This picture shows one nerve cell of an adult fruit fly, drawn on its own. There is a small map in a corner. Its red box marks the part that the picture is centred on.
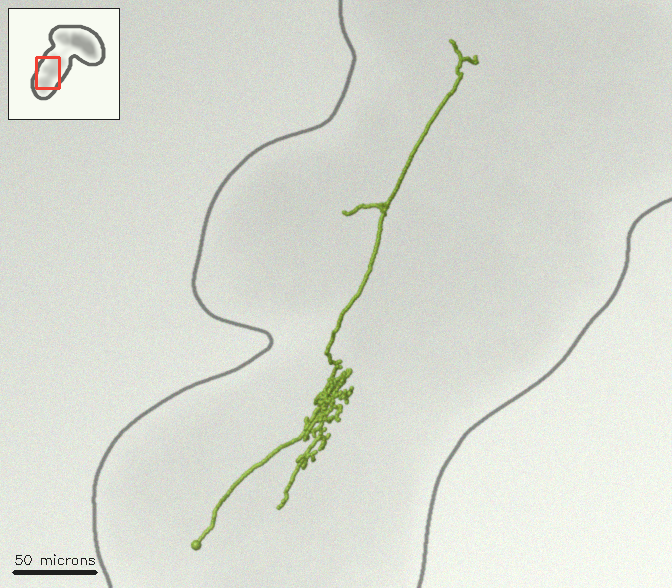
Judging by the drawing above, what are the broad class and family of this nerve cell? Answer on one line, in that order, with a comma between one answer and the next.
nerve-cord intrinsic neuron, hemilineage 10B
